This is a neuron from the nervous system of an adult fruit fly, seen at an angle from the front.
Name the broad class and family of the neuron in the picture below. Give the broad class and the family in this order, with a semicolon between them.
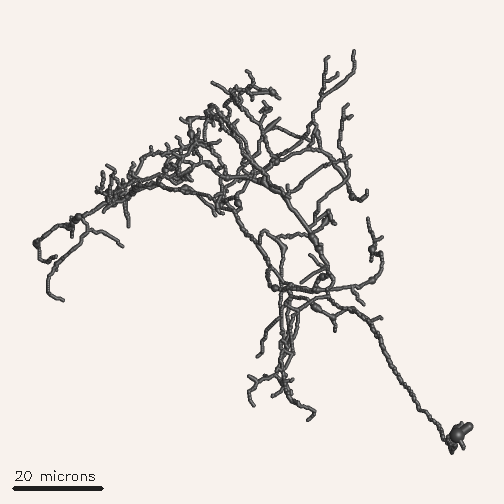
central-brain intrinsic neuron; hemilineage AOTUv4_ventral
